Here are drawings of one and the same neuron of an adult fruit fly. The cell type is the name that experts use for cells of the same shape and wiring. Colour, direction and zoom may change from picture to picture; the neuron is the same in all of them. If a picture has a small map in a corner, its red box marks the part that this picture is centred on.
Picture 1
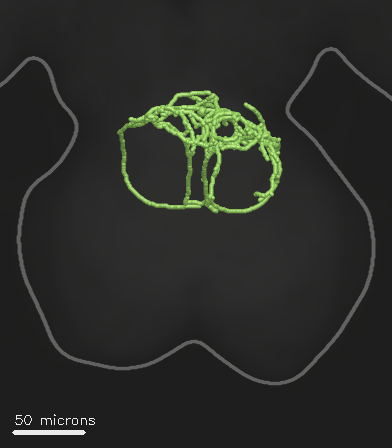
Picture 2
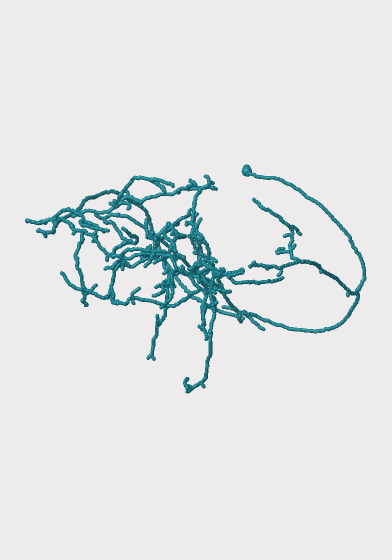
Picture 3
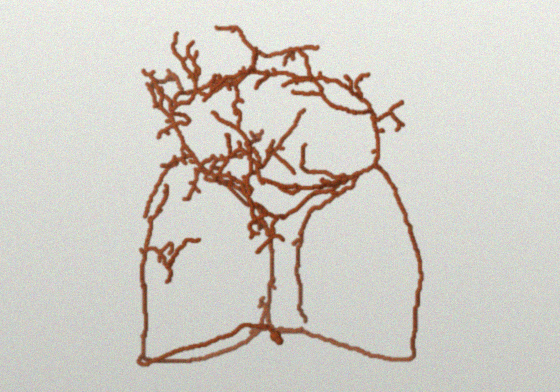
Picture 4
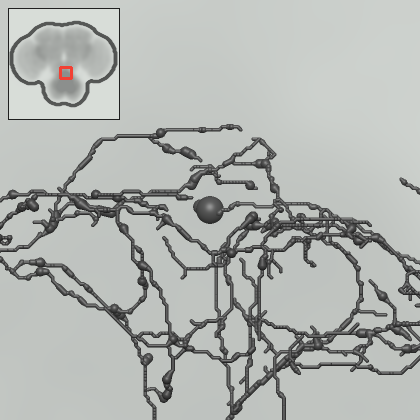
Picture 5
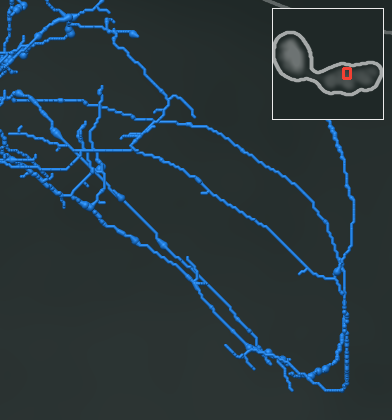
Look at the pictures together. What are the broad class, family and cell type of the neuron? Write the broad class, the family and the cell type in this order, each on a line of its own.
nerve-cord intrinsic neuron
hemilineage 19B
IN19B075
